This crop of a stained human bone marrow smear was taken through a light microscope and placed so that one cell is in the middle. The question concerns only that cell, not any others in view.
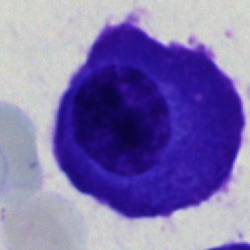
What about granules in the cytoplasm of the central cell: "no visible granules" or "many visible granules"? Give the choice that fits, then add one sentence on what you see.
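No visible granules. No distinct granules are seen in the cytoplasm.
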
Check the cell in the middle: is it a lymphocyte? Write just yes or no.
no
